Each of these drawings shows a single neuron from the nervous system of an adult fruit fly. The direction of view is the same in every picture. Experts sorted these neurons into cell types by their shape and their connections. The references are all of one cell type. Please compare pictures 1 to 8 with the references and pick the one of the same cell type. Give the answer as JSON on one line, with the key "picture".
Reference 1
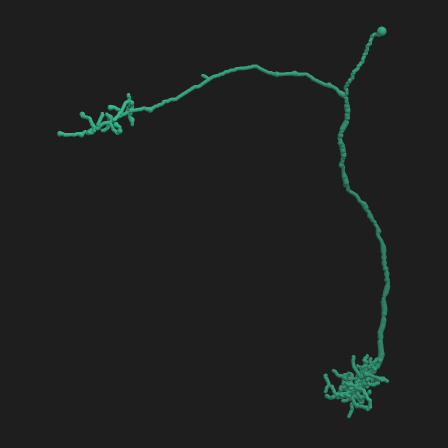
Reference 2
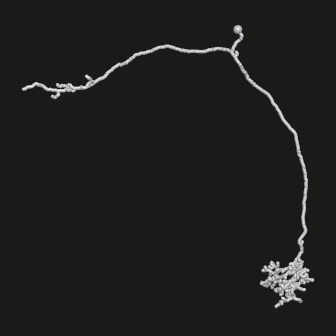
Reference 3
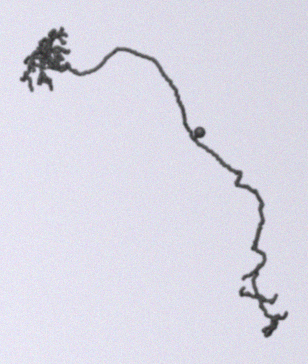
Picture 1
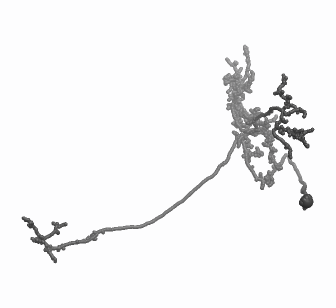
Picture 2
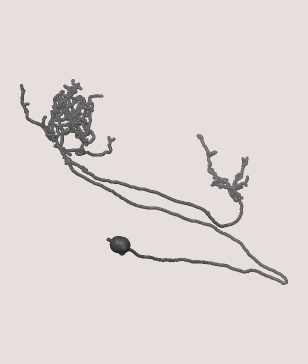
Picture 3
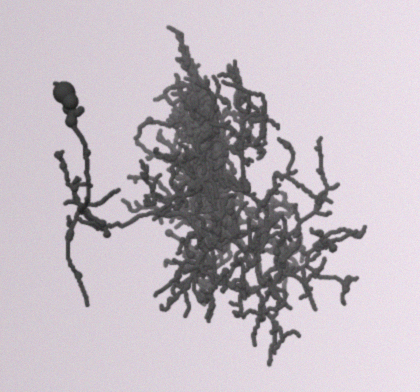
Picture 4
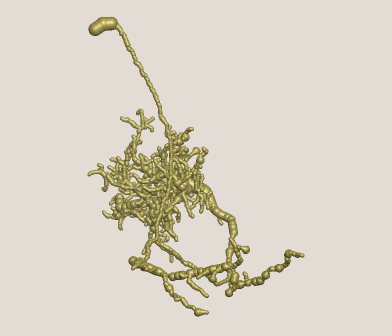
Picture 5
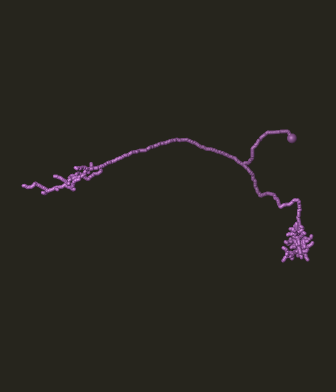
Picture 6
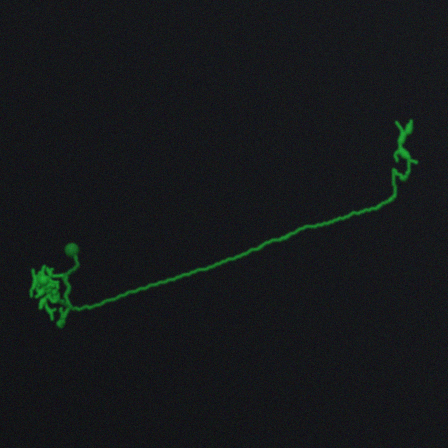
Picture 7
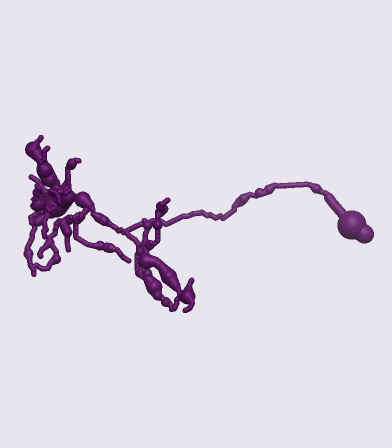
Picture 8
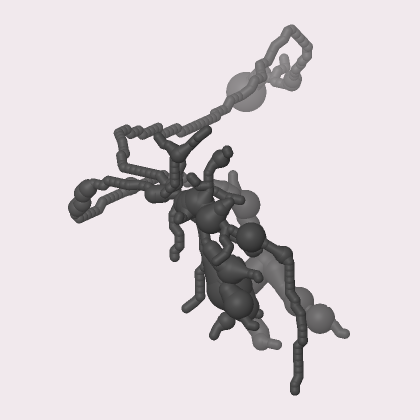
{"picture": 5}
